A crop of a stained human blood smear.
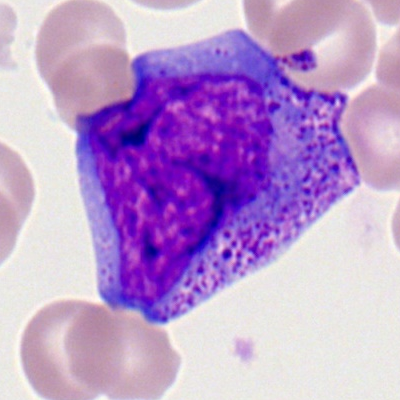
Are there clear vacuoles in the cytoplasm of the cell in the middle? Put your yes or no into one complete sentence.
Yes, at least one clear vacuole is visible in the cytoplasm of this cell.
